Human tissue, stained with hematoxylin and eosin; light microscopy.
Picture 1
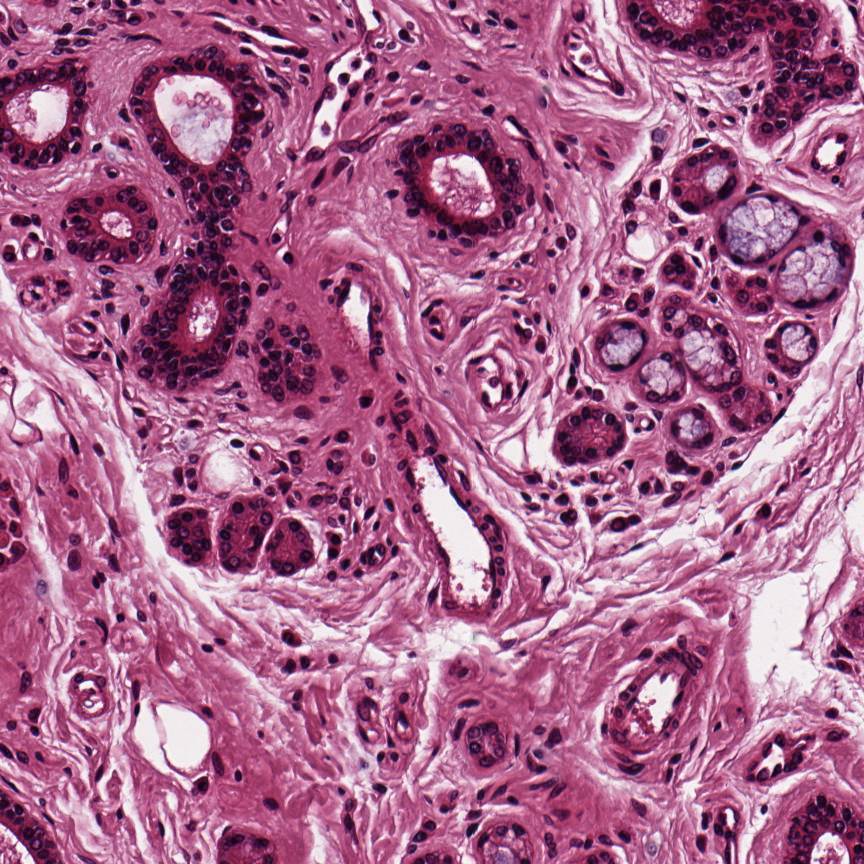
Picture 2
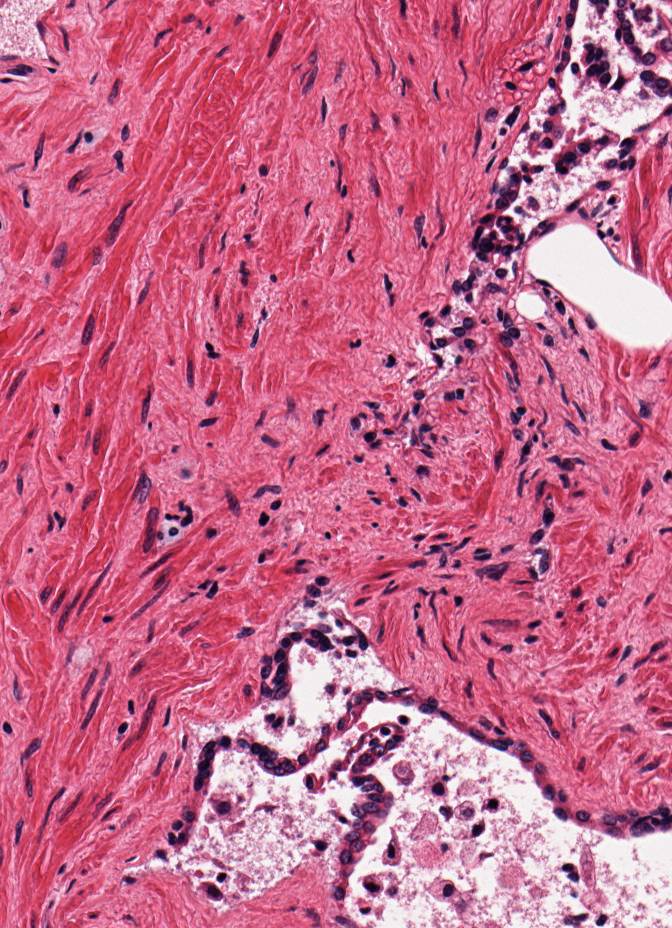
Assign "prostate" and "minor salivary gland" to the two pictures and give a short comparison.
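Picture 1: minor salivary gland; picture 2: prostate. In picture 1, small clusters of glandular units and ducts are separated by broad bands of dense pink fibrous stroma. On the right, just above the middle, a cluster of acini has pale bluish-grey foamy cytoplasm with nuclei pressed to the base. The larger ducts at the upper left hold pale, wispy pink-grey secretion in their lumens. In picture 2, the smooth muscle nuclei are elongated and spindle-shaped.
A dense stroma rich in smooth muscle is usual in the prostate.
A lumen in the lower part is lined by a single layer of epithelial cells with dark nuclei, and at the bottom this lining forms thin folds projecting into the lumen. At the upper right, small spaces lined by cells with dark crowded nuclei lie beside an empty white space.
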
